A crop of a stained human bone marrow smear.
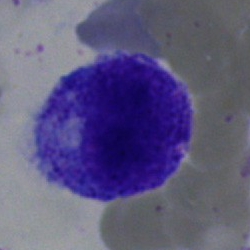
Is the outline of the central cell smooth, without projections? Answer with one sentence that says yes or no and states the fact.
No, the edge of the cell is rough rather than smooth and even.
